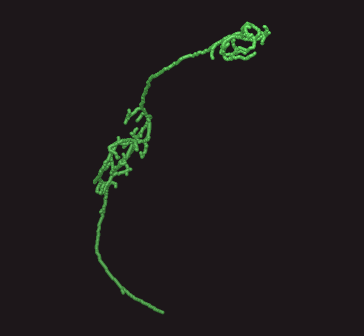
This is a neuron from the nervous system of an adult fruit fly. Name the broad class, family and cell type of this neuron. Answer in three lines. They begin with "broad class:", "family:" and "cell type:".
broad class: sensory neuron entering the brain
family: class olfactory
cell type: ORN_DP1m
